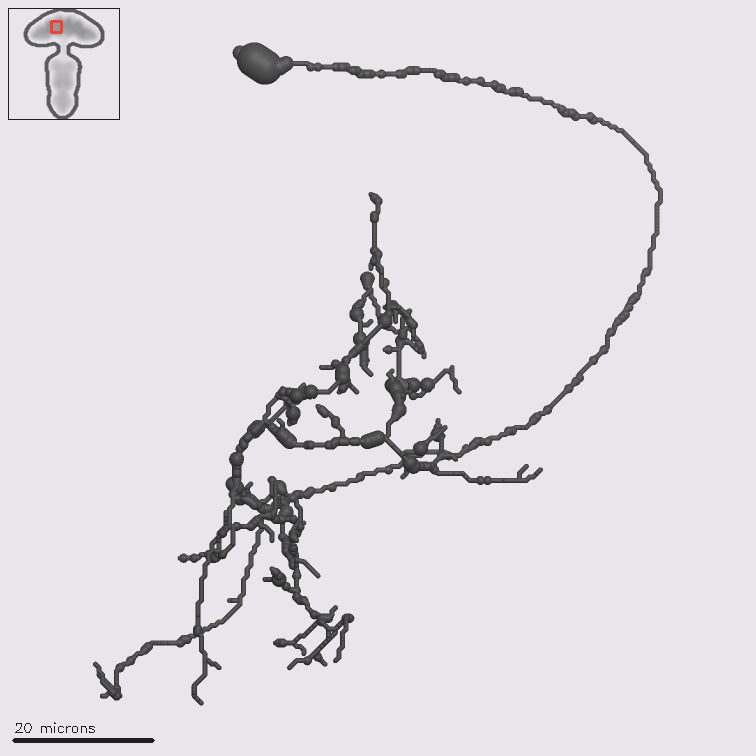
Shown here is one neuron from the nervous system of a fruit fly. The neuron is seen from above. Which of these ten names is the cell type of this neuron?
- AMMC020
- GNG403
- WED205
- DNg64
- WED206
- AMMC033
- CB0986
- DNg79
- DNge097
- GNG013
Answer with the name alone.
CB0986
